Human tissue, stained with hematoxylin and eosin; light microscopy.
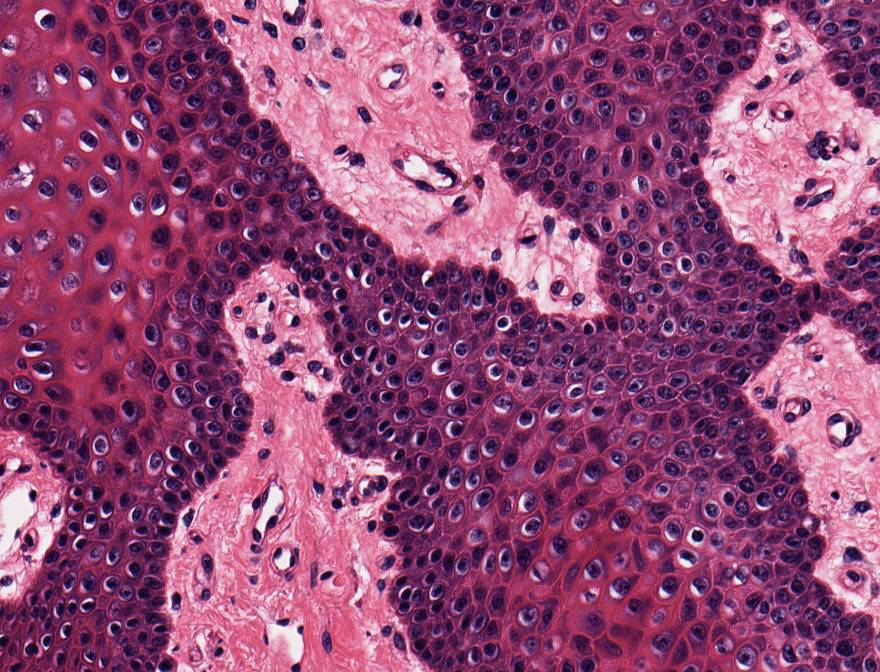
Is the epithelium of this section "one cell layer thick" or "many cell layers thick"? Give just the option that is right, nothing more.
Many cell layers thick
